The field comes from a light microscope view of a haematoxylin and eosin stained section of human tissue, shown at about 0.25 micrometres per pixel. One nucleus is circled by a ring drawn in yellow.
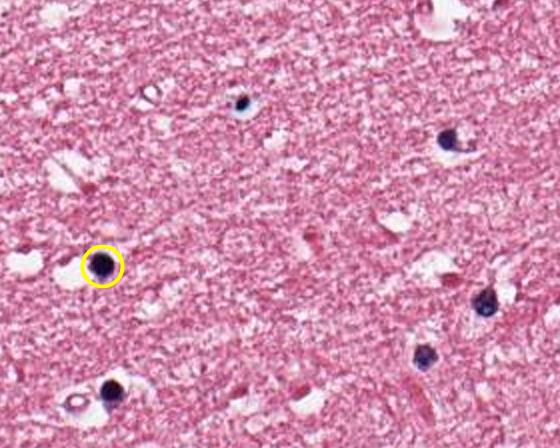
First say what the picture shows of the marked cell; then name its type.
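The nucleus is round with a smooth, regular outline. The nucleus is very dark, almost black, and evenly so throughout, with no inner detail; it is darker and more uniform than the other nuclei in the field. It lies on its own, not in a row or cluster, with an empty white space right beside it on its left. This is an oligodendrocyte.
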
